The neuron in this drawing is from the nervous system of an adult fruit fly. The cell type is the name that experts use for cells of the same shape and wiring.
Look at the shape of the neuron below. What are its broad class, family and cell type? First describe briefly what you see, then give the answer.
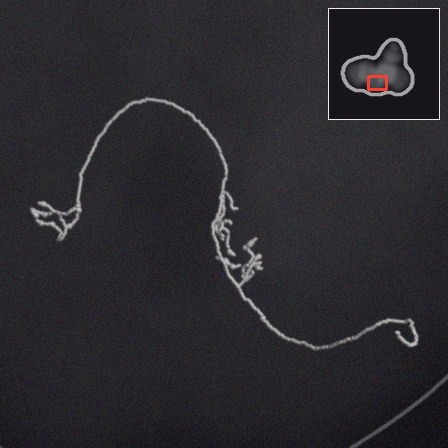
The drawing shows no cell body. In this view it is wider than it is tall. It is a sensory neuron entering the brain. The name of its family is class olfactory. Its cell type is ORN_VC5.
